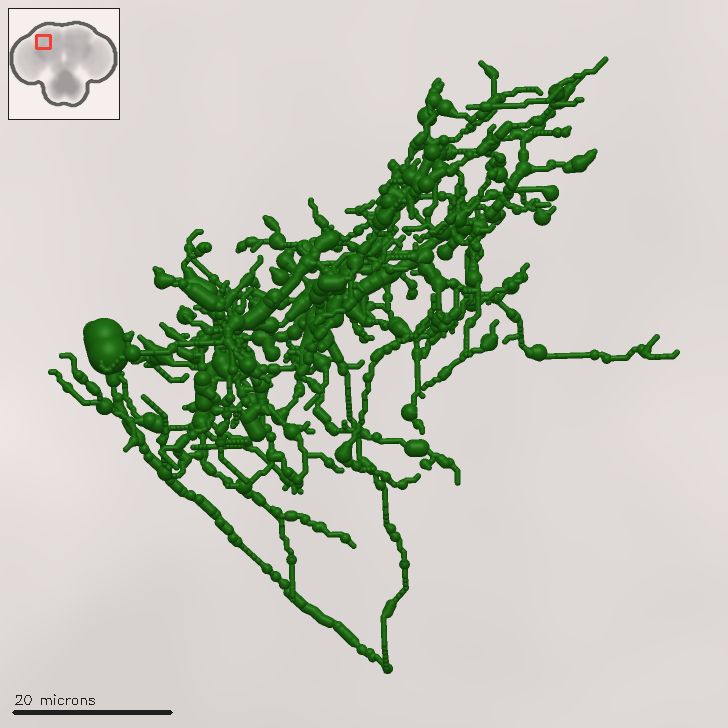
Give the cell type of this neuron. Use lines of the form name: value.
cell type: LHPV2a1_d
